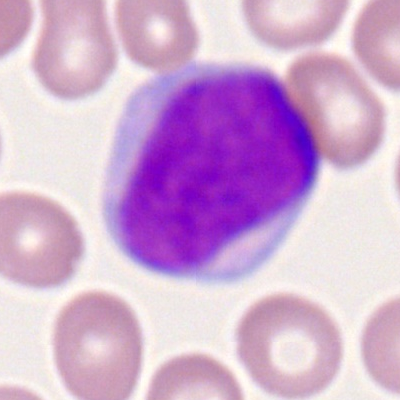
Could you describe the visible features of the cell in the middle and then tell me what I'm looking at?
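Only a narrow rim of pale blue cytoplasm surrounds the nucleus, which fills most of the cell and at the upper right almost reaches the edge, leaving hardly any cytoplasm there. Deep purple chromatin shows a patchy, mottled texture. Answer: myeloblast.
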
